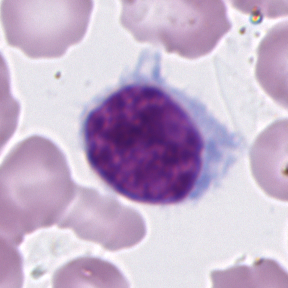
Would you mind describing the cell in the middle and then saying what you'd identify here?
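Let me start with the nucleus: oval, smooth in outline, no indentation. Its chromatin is mottled, darker purple clumps separated by paler areas. The cell border looks ragged, with fine hair-like projections, and I see no vacuoles in the cytoplasm. This is a hairy cell.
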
